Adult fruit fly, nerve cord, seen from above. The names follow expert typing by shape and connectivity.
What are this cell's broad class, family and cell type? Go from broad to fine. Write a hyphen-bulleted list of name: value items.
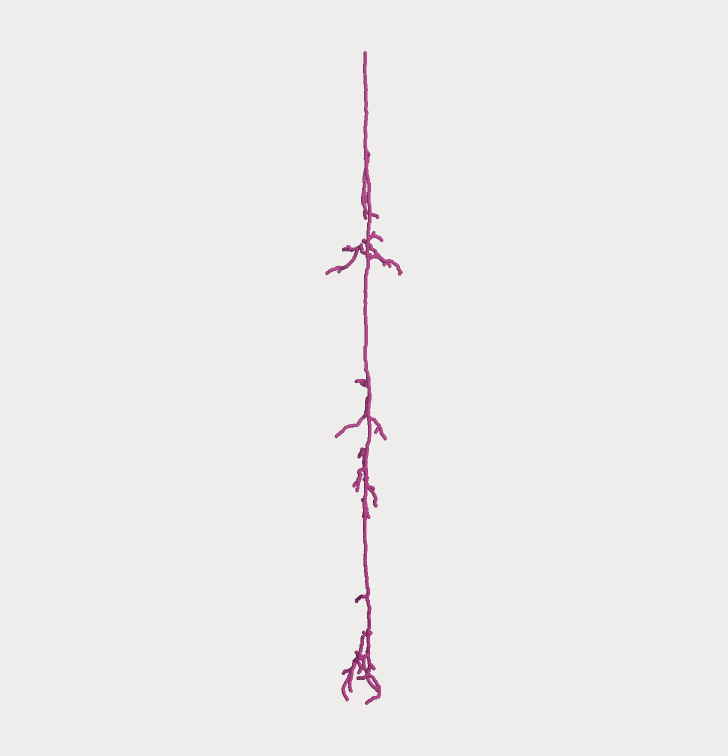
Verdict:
- broad class: descending neuron
- family: DNpe
- cell type: DNpe040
